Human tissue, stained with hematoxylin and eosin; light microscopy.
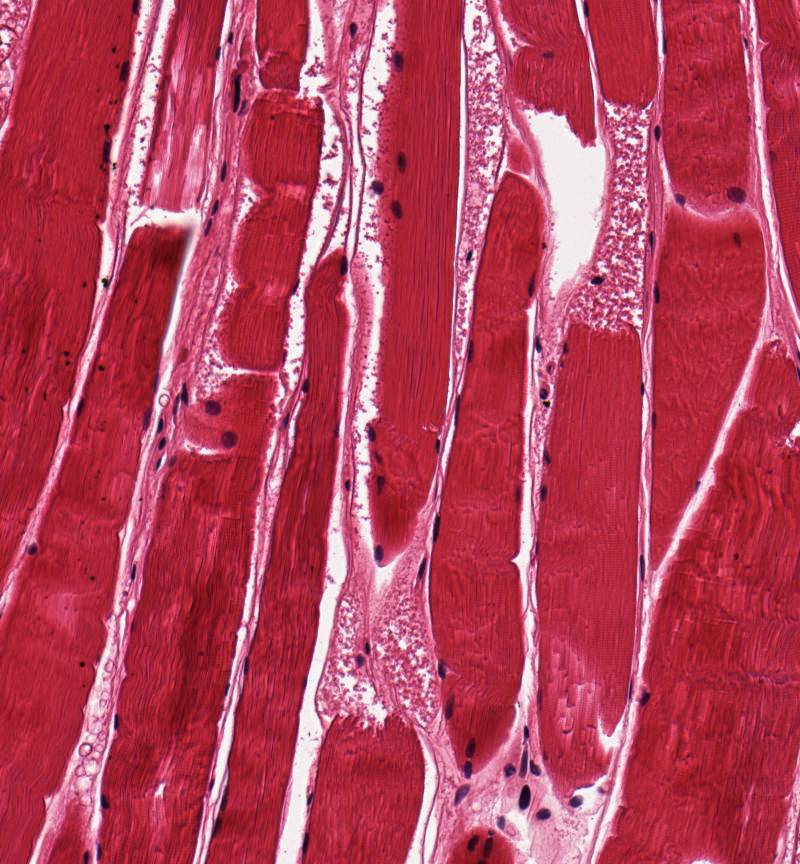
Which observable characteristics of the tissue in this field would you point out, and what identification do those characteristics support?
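Looking across the field, I see long, parallel muscle fibres without branches, running roughly from top to bottom throughout. Along their length there are fine transverse cross-striations. The nuclei are dark and flattened, and they sit at the edges of the fibres. The cytoplasm takes up eosin as a deep, even red. So this is skeletal muscle.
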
